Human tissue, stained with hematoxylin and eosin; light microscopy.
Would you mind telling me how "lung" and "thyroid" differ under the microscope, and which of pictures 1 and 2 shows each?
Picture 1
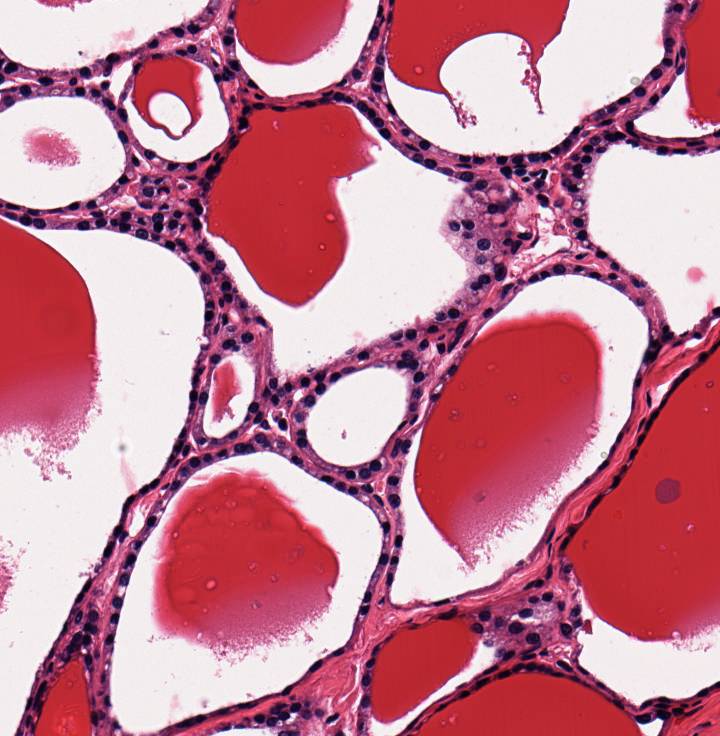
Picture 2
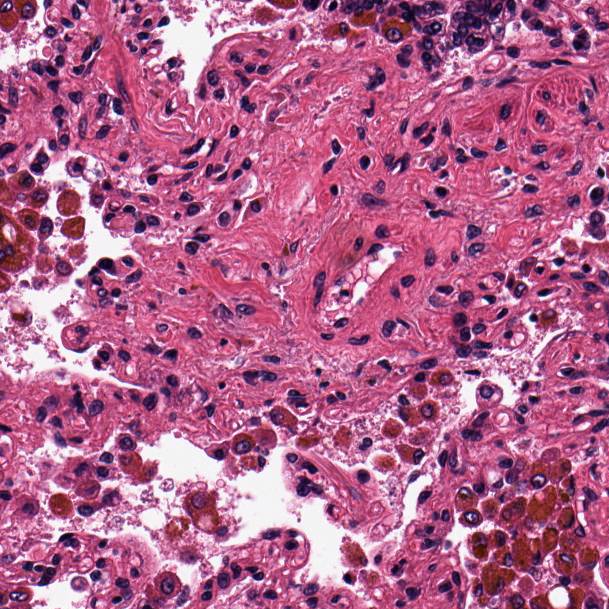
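Take your time: picture 1 is thyroid, picture 2 is lung. In the thyroid, most follicle lumens hold homogeneous deep red colloid, and each follicle has a single lining layer of flattened to low cuboidal cells with small, round, dark nuclei.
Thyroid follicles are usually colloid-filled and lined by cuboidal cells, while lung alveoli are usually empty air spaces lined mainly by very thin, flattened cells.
In the lung, a broad band of dense pink fibrous tissue crosses the upper and central field. Some spaces in the lower half are lined by plump cells with rounded dark nuclei rather than flat cells. Macrophages packed with golden-brown pigment cluster at the lower right.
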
